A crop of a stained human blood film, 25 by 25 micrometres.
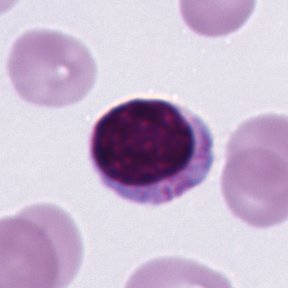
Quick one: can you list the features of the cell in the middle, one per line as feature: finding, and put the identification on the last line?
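Nucleus: round to oval, no lobes or notch
Position: off-centre, over toward the upper left
Chromatin: dark purple, coarsely clumped
Cytoplasm: just a narrow rim, widest at the lower right
Cell size: about 11 by 9 micrometres
Nucleus size: about 9 by 7 micrometres
Nuclear share: about 70% of the cell's area
Name: that's a large granular lymphocyte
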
